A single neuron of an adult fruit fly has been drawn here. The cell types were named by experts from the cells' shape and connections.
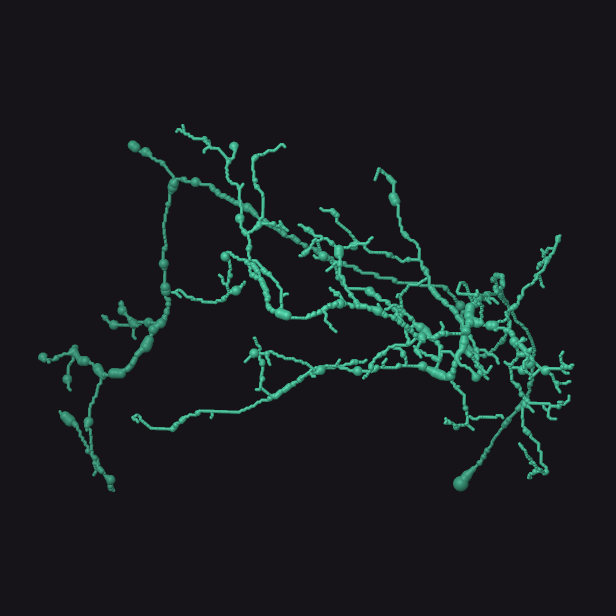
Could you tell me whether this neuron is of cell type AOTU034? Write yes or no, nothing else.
no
